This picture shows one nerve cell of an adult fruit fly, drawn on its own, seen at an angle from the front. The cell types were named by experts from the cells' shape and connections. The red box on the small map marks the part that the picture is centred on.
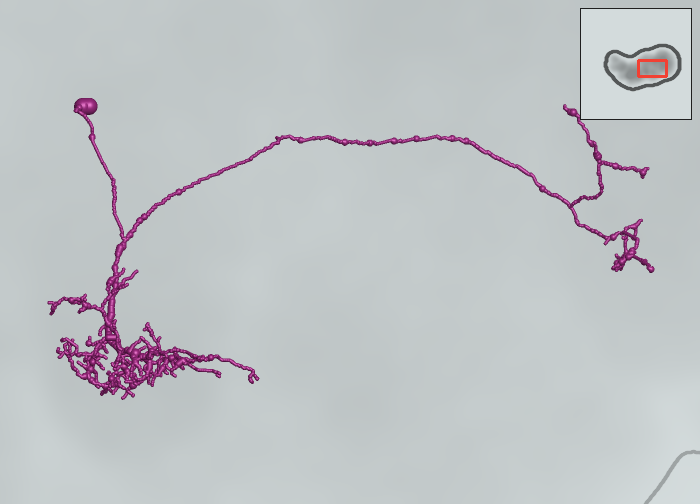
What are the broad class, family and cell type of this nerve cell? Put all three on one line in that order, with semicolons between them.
central-brain intrinsic neuron; hemilineage DM6_ventral; WED166_d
